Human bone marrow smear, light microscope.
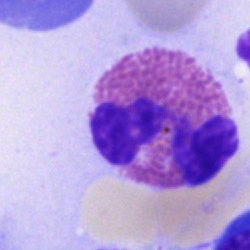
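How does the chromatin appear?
Dense and dark purple.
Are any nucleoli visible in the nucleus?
None are visible.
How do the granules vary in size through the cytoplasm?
They are of fairly uniform size throughout.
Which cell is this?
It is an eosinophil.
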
